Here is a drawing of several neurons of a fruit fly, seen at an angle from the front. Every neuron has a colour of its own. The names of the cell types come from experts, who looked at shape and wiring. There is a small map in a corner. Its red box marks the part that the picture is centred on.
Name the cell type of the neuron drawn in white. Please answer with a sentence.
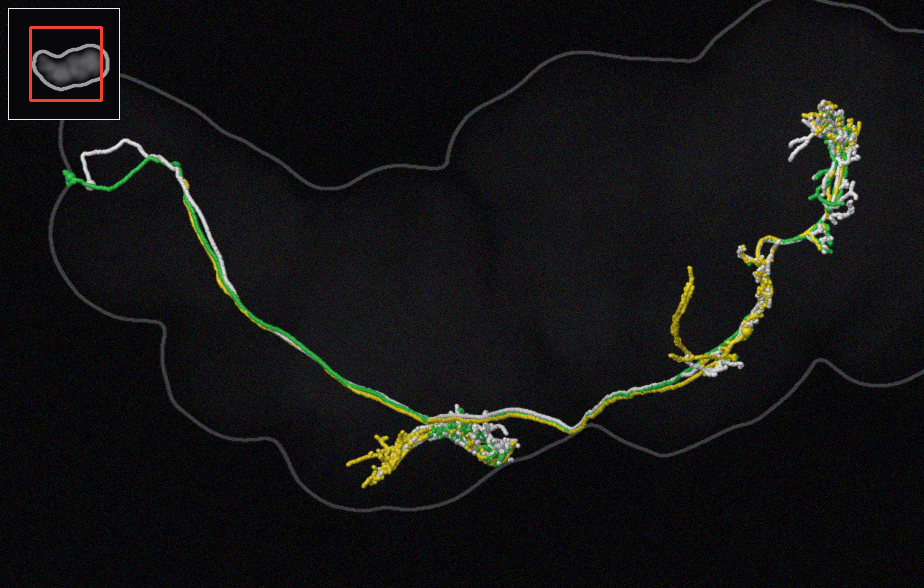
The cell type is AN09B017e.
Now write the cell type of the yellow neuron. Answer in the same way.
The cell type is AN09B017b.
